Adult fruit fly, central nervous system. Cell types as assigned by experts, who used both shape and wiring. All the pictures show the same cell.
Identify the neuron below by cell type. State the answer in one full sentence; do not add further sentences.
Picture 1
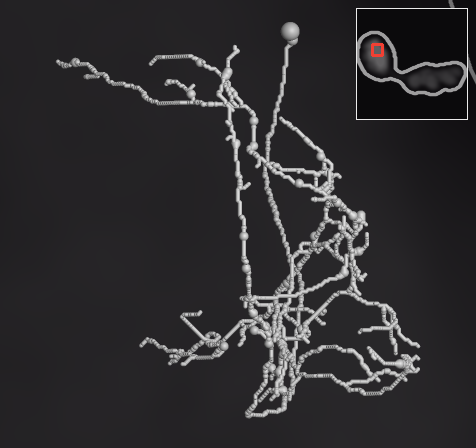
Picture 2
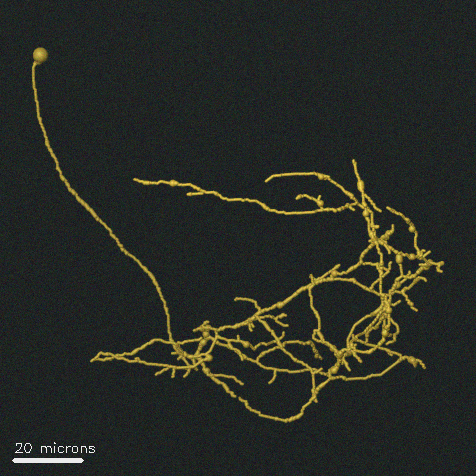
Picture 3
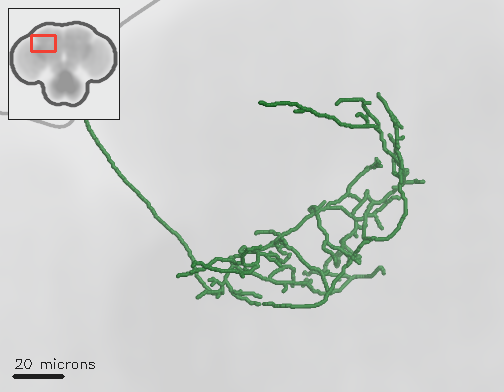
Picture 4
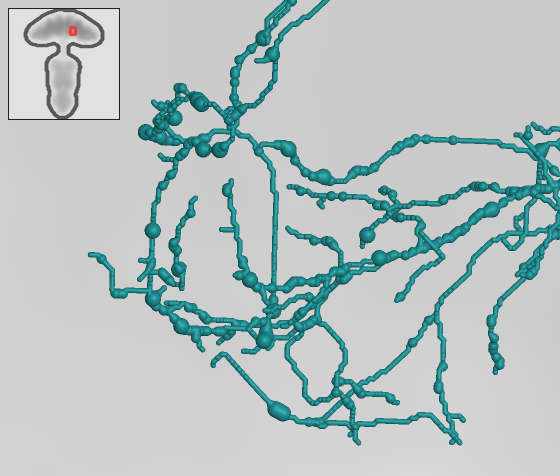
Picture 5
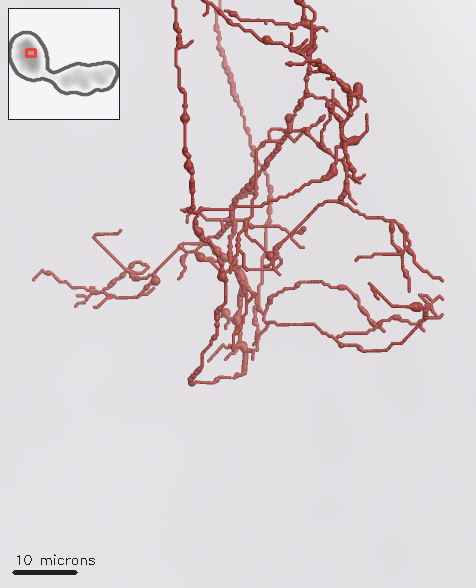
In terms of cell type, the neuron is PLP189.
